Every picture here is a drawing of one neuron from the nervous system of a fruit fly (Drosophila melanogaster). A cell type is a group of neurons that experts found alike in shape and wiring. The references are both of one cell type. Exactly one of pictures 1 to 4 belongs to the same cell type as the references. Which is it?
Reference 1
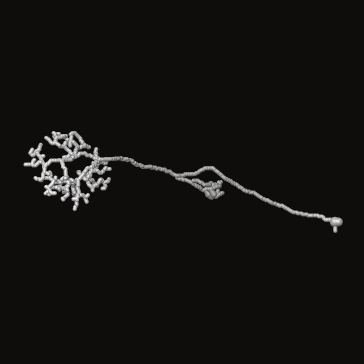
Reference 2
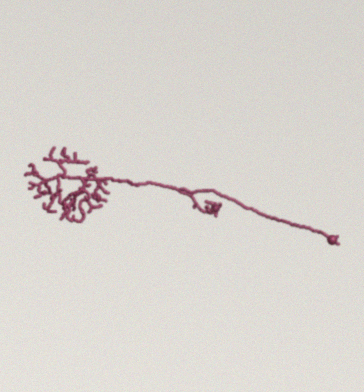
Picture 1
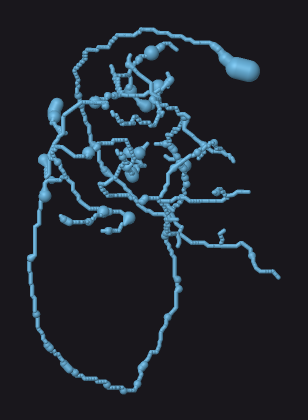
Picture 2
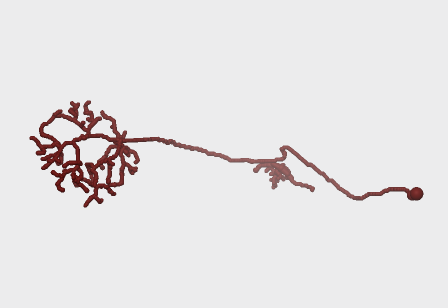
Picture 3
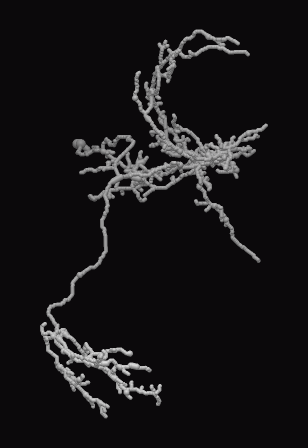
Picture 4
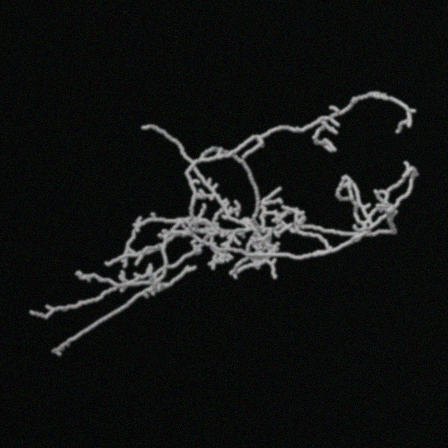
Picture 2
